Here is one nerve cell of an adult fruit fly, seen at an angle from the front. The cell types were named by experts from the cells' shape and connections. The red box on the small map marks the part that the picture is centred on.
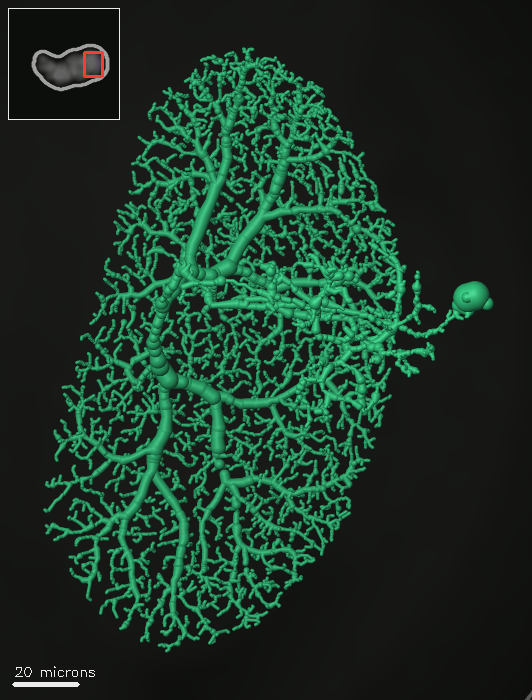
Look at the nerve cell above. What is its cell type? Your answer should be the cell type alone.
LT1b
